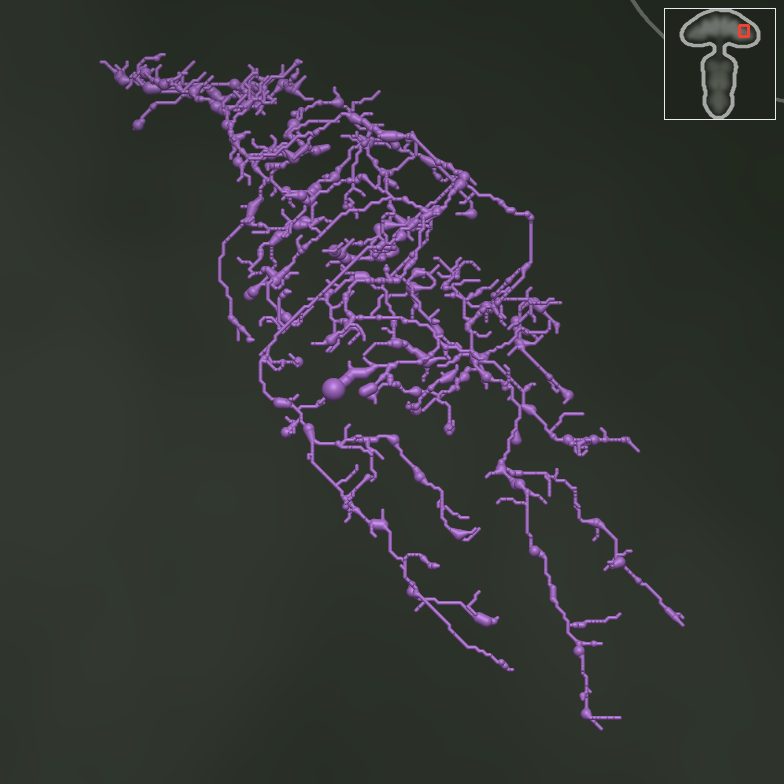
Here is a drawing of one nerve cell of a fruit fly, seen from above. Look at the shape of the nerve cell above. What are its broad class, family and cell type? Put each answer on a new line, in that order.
optic-lobe intrinsic neuron
Dm
Dm20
